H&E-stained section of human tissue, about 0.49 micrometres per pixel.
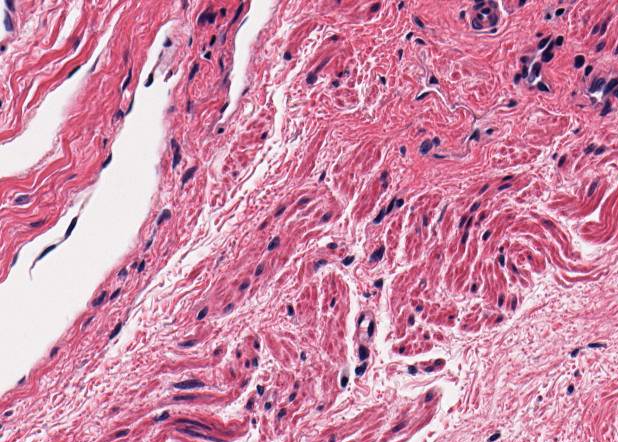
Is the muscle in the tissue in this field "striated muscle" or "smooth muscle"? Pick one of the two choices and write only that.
Smooth muscle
